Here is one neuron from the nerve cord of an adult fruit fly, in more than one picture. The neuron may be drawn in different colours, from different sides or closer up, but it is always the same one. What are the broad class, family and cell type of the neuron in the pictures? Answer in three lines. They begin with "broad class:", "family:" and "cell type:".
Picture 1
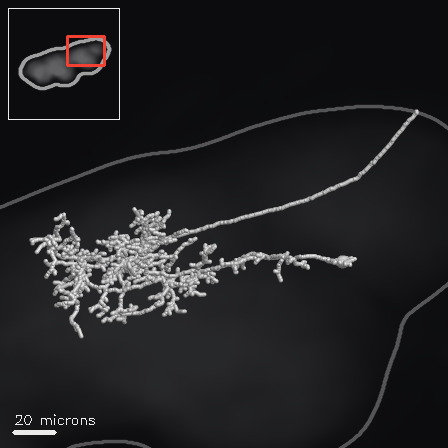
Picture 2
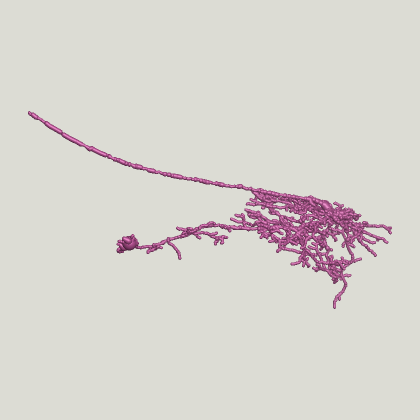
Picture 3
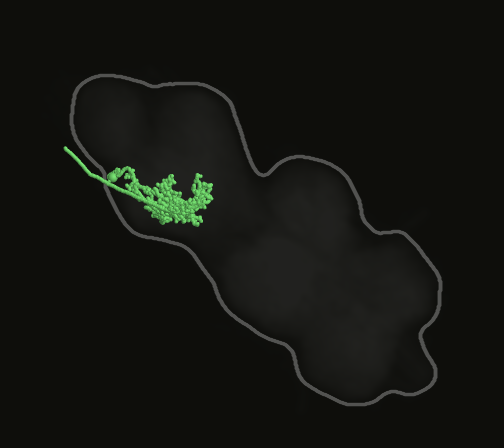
broad class: motor neuron of the nerve cord
family: hemilineage 03B
cell type: MNad32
